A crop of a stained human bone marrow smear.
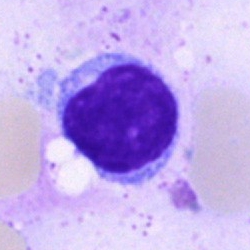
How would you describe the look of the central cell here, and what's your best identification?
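Starting with the outline, I see a roughly round cell with a smooth edge. The chromatin looks dark purple and dense. I can't make out any granules in the cytoplasm. At the lower left edge of the cell sit two round, clear white bodies. My name for this cell is lymphocyte.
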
